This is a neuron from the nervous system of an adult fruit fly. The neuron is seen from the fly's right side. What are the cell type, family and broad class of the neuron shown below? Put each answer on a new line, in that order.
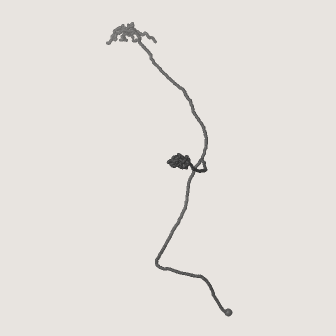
SA1_b
hemilineage LALv1_dorsal
central-brain intrinsic neuron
